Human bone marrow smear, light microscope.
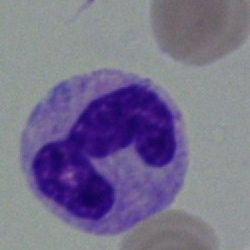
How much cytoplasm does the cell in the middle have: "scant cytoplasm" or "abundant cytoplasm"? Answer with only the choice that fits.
Abundant cytoplasm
